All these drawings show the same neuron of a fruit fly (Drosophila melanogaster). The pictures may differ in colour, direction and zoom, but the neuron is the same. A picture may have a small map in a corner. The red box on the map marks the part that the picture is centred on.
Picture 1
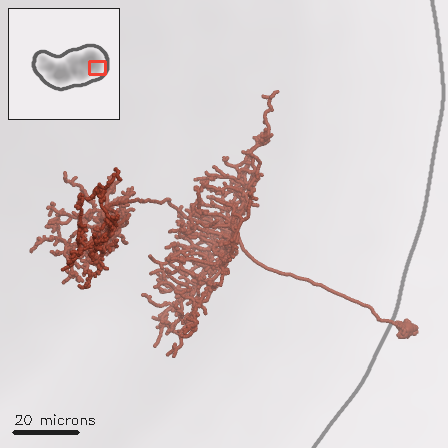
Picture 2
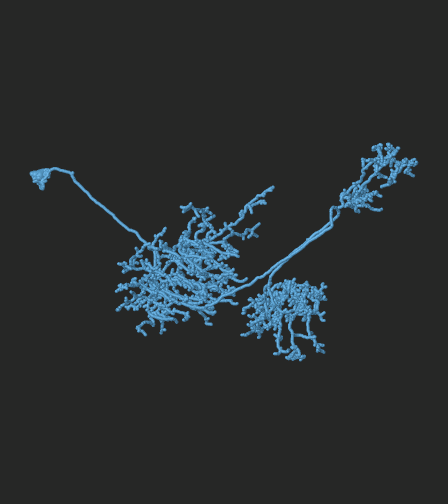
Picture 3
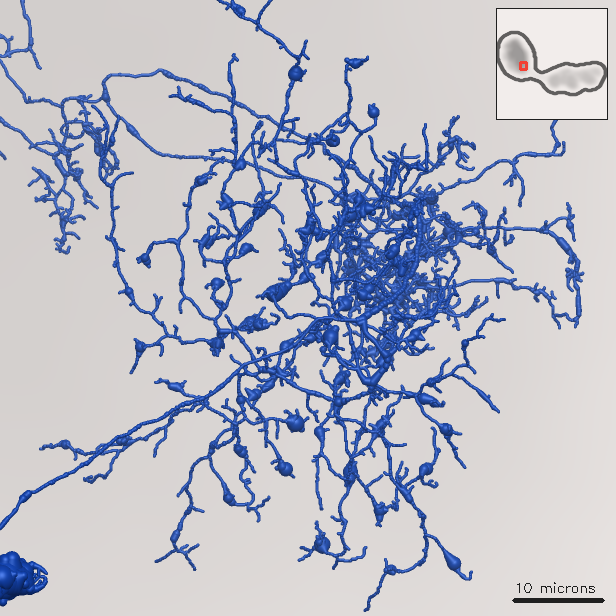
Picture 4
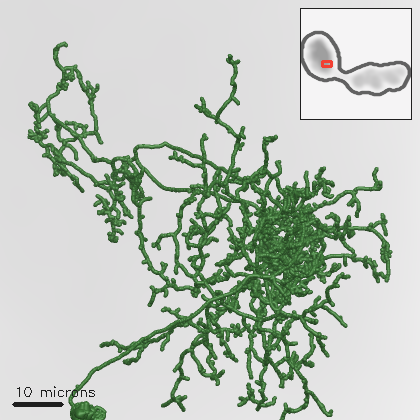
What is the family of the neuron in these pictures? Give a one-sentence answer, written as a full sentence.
The family grouping of the neuron is TmY.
